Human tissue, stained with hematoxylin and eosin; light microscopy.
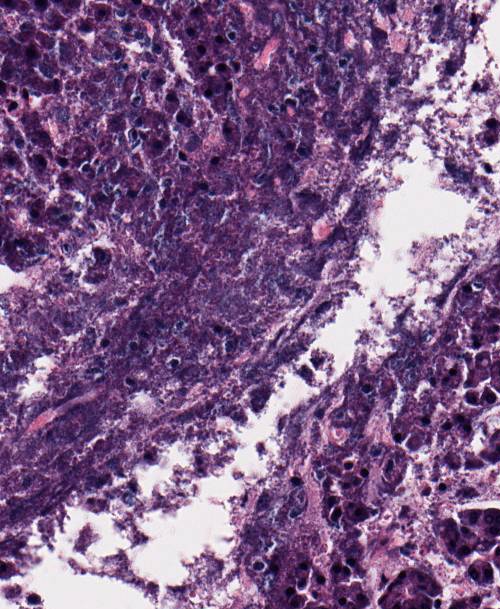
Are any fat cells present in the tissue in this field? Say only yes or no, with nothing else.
No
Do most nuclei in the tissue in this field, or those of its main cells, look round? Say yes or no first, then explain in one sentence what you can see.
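Yes. The nuclei of the large cells are round rather than spindle-shaped.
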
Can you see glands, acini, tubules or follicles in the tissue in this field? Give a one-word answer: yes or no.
No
